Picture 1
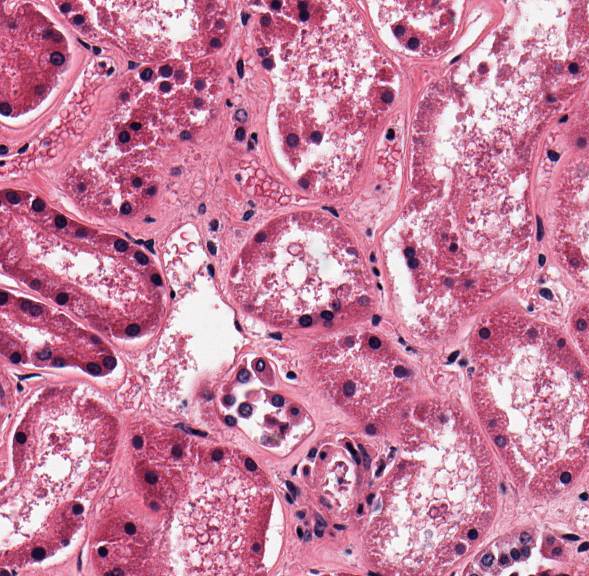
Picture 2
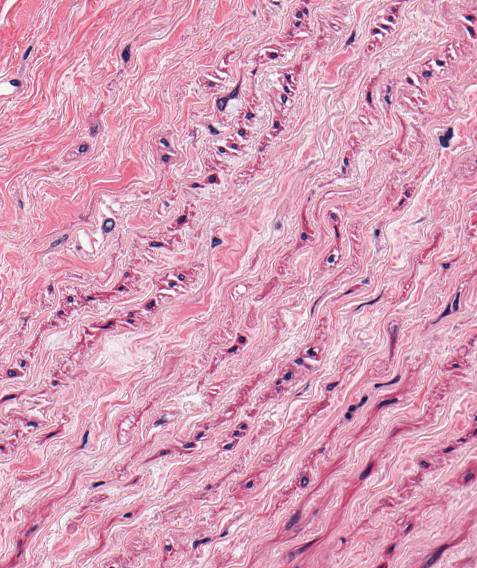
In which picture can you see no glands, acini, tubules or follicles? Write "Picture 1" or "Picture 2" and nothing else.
Picture 2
